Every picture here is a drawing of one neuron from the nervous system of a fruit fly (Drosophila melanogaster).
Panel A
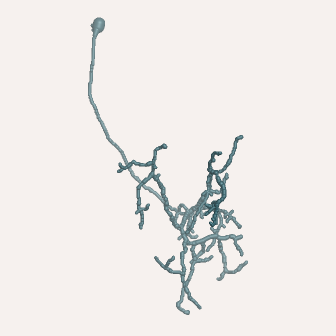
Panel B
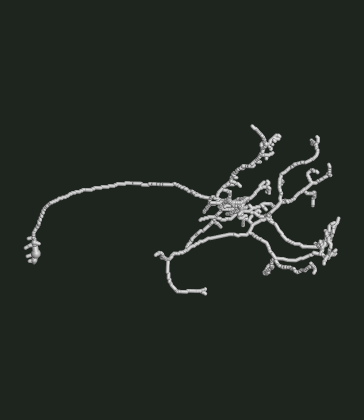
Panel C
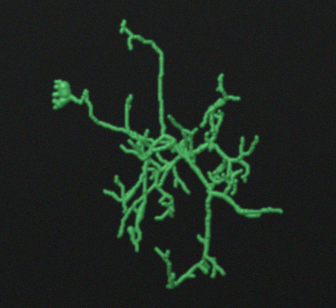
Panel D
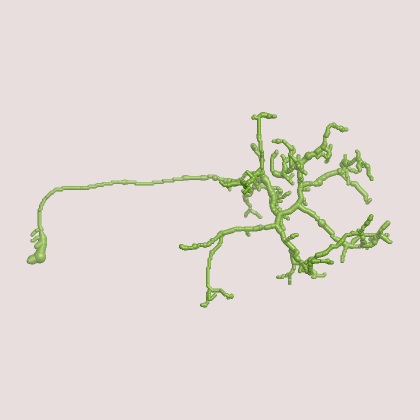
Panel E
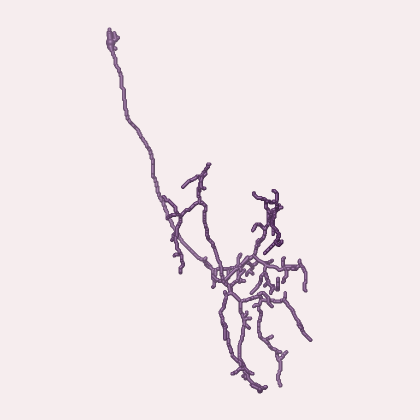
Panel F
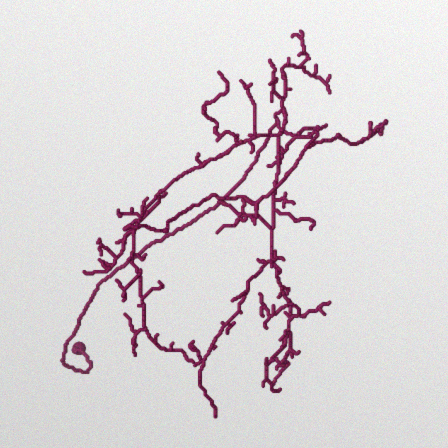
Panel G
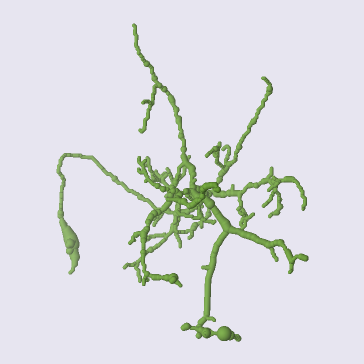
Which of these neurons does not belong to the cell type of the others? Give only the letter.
F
